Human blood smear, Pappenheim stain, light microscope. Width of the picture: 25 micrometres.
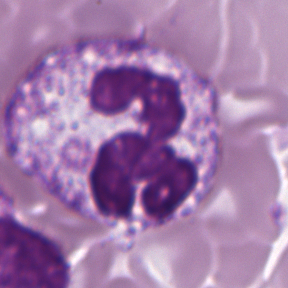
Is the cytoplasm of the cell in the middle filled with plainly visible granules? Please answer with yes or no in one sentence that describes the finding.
Yes, this cell has a cytoplasm with many visible granules.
